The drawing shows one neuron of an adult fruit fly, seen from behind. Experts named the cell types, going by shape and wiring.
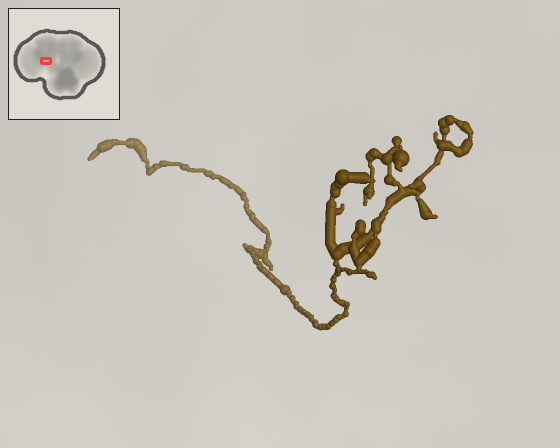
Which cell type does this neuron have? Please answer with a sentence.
The cell type is TRN_VP3b.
